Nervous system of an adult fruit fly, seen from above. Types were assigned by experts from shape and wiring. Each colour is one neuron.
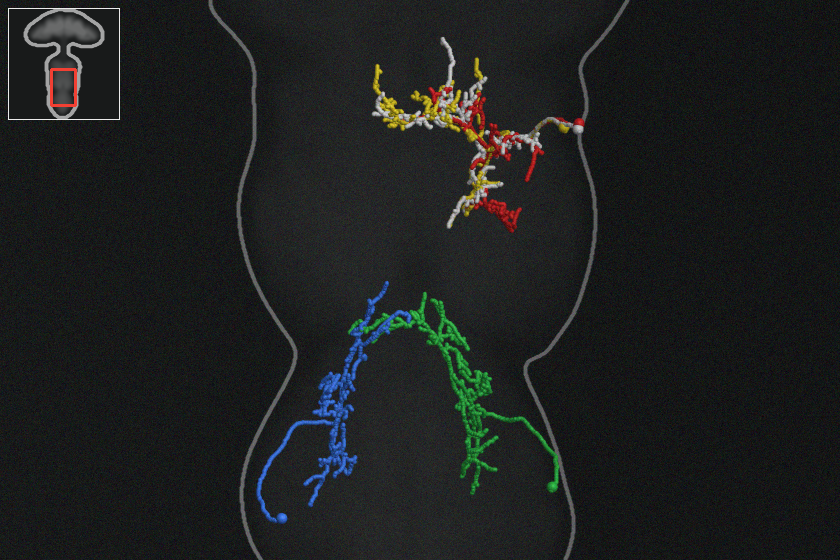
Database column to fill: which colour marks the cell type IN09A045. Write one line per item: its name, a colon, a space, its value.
colour: green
